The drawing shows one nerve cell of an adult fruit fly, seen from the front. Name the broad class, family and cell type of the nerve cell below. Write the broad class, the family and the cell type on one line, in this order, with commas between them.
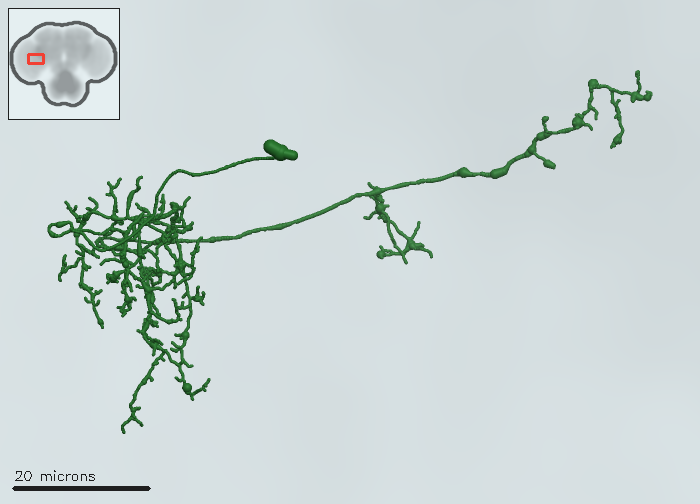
optic-lobe intrinsic neuron, TmY, TmY13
